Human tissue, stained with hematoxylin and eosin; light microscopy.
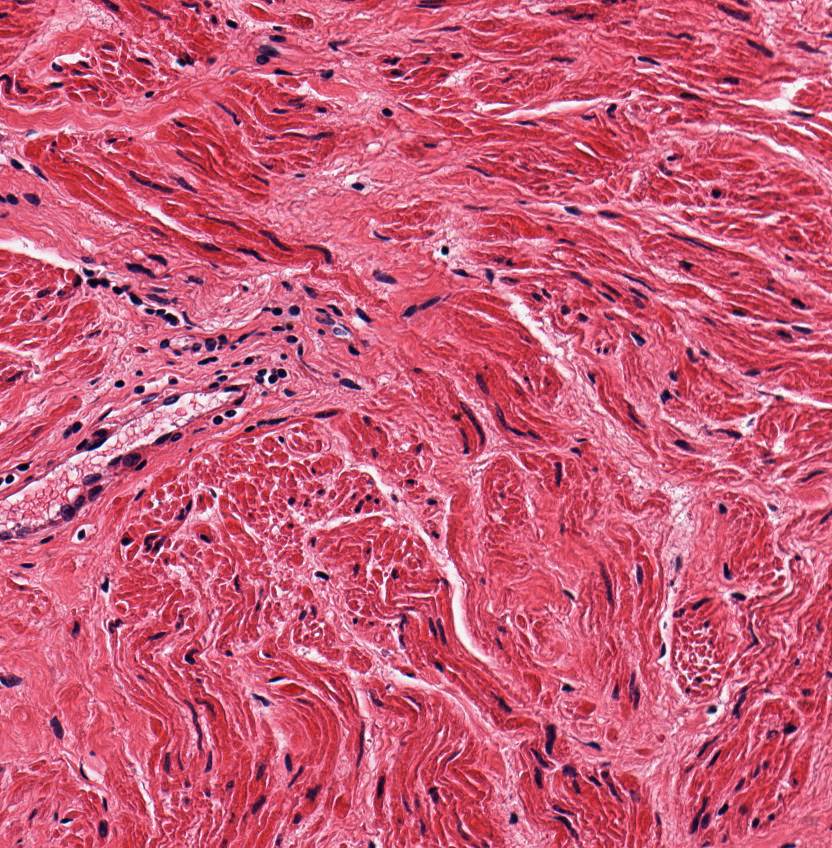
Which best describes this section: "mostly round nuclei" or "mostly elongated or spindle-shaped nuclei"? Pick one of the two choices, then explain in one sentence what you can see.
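Mostly elongated or spindle-shaped nuclei. The nuclei are elongated, dark and lie within the long axis of the cells.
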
